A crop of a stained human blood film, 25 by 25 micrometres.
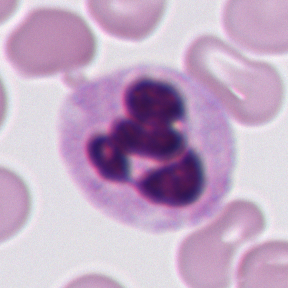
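Segmented neutrophil, the central cell on this blood smear. Its nucleus breaks into several separate lobes linked by thin strands, with dark purple, coarsely clumped chromatin. There's plenty of pale pinkish-lilac cytoplasm, holding fine, faint lilac granules rather than coarse orange ones. It's about 15 micrometres across, and the nucleus takes up about 40% of its area.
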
